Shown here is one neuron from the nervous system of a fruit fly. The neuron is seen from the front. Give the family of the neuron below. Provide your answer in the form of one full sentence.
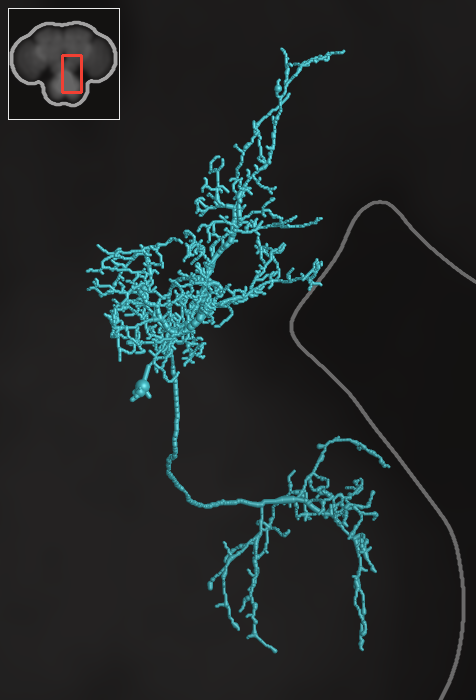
In terms of family, the neuron is DNge.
